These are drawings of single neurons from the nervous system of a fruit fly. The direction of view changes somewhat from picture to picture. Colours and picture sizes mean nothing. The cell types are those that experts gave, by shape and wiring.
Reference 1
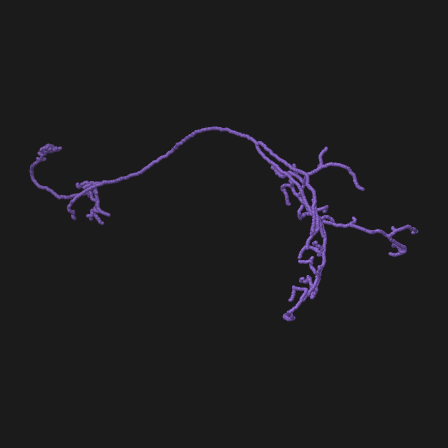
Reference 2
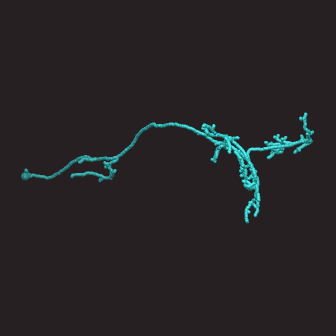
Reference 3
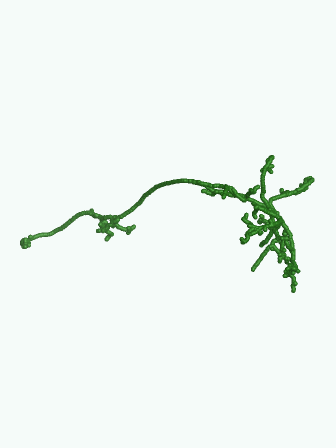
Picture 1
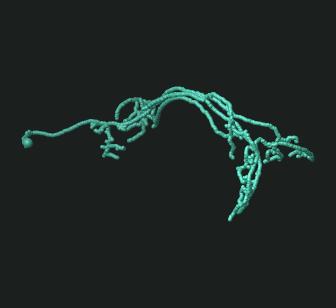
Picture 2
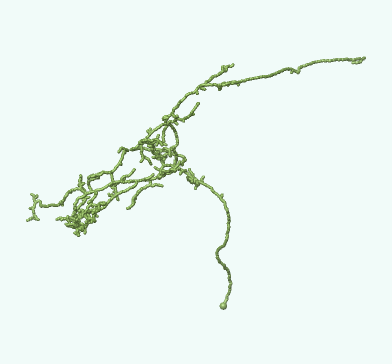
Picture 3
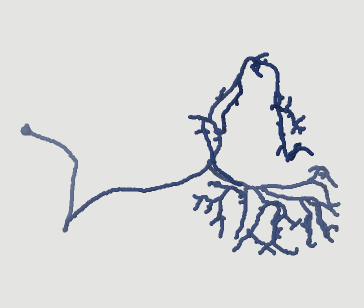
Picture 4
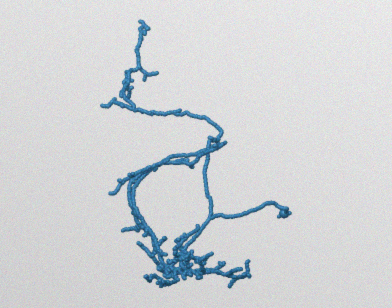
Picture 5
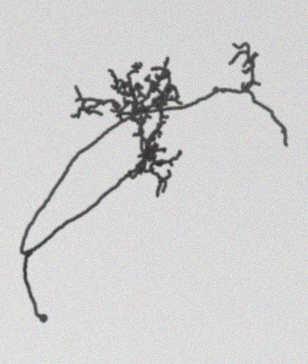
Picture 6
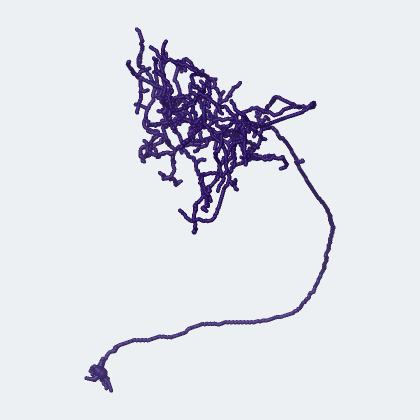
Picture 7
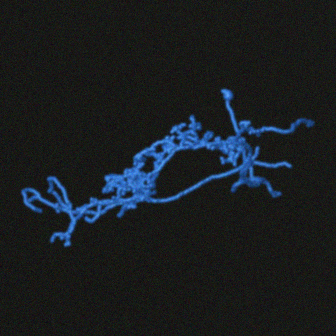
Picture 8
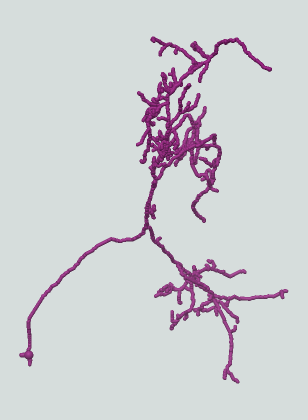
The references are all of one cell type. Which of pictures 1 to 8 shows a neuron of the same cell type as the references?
Picture 1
